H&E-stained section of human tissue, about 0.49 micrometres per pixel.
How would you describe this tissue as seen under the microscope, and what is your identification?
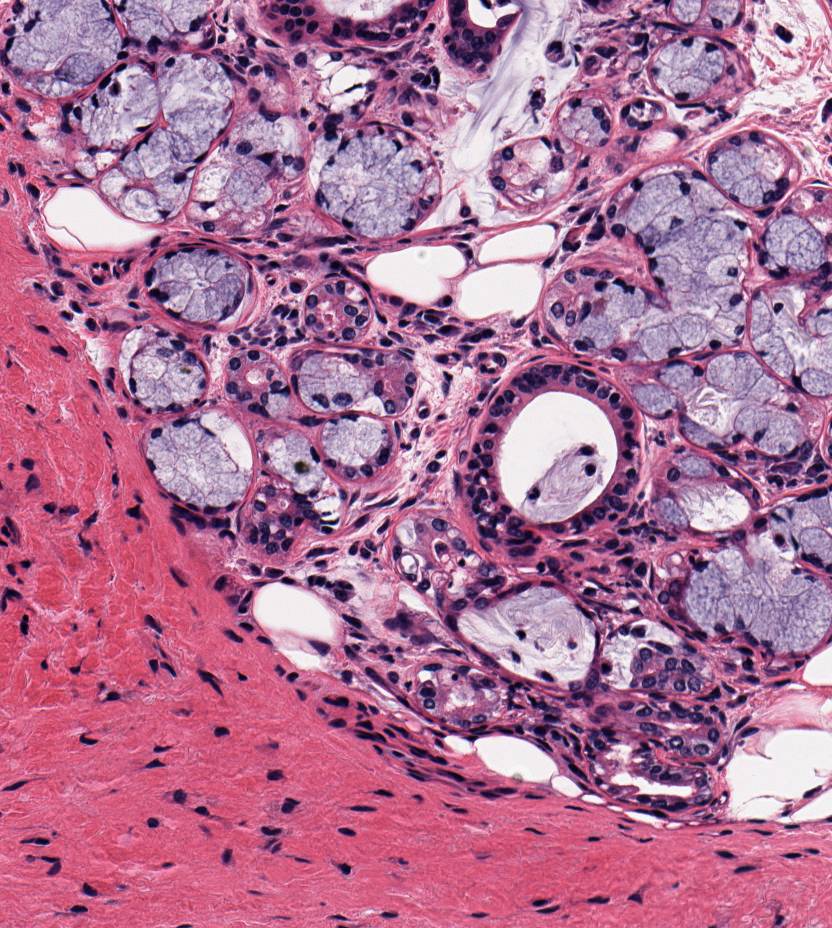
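Acini: most composed of cells with pale blue-grey, foamy cytoplasm; nuclei flattened against the base. Septa: thin, pink, fibrous, with scattered spindle nuclei, separating the acini. Duct lumen: contains a loose fragment of pale material detached from the lining. Name: minor salivary gland.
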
